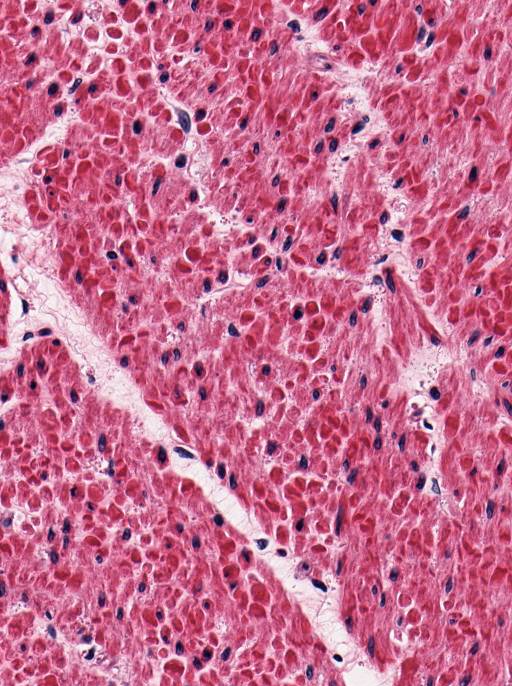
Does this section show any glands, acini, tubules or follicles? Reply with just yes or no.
No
